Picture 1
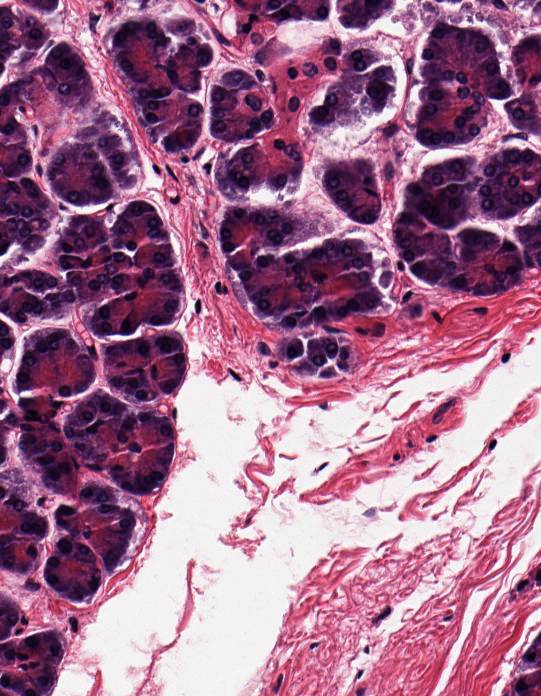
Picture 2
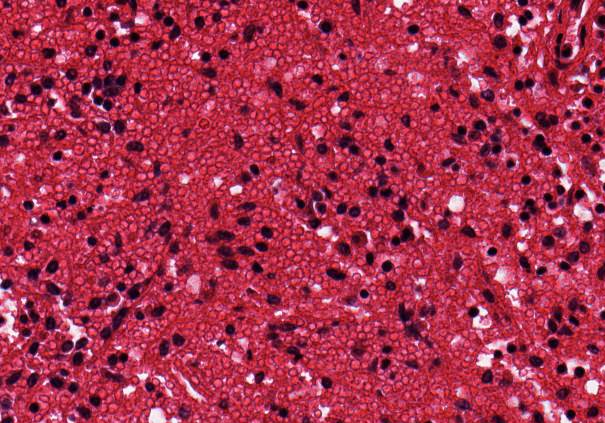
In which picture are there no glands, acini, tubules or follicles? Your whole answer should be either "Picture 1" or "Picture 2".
Picture 2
